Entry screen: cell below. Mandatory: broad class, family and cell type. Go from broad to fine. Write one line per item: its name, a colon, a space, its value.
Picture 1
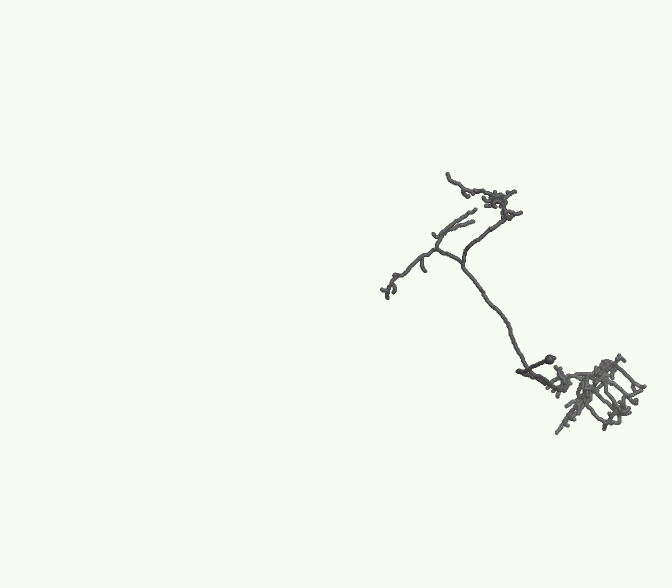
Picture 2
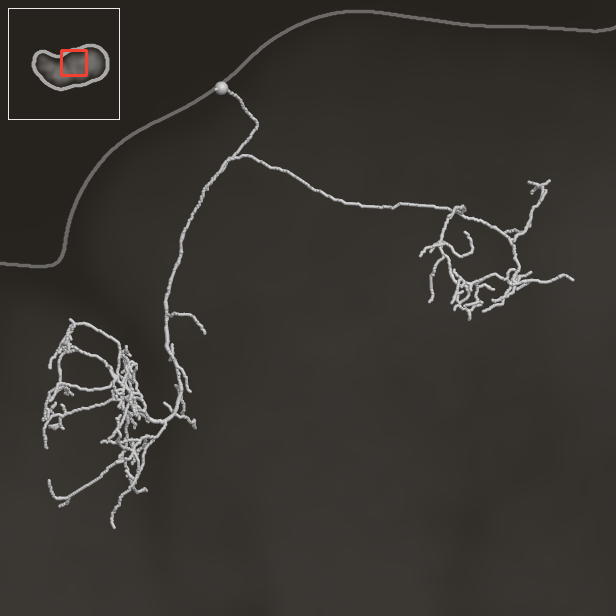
broad class: visual projection neuron
family: hemilineage VLPd&p1_posterior
cell type: LoVP78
